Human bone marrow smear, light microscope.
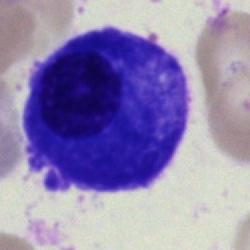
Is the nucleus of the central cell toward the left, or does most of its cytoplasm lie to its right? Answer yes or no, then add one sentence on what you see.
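Yes. The nucleus sits off-centre toward the upper left of the cell.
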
